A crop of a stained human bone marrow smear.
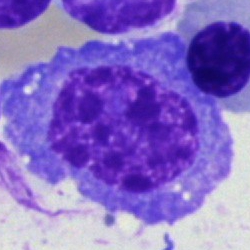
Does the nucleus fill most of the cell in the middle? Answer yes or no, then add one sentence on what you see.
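No. The cytoplasm is abundant and forms a wide rim around the nucleus.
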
